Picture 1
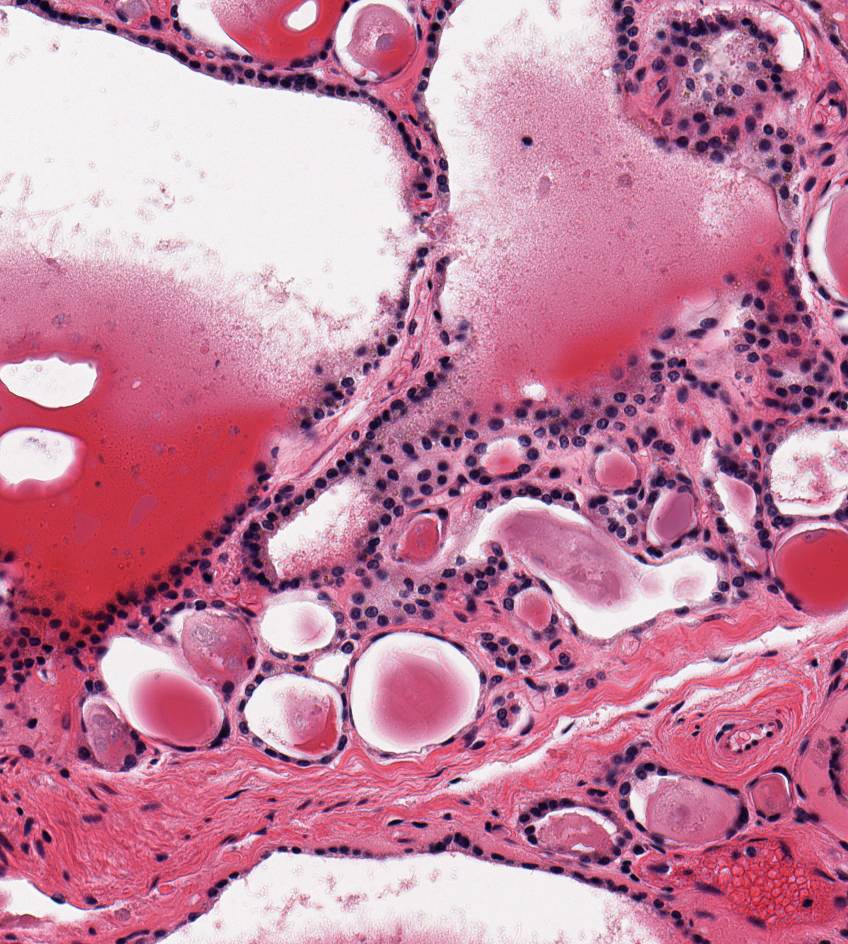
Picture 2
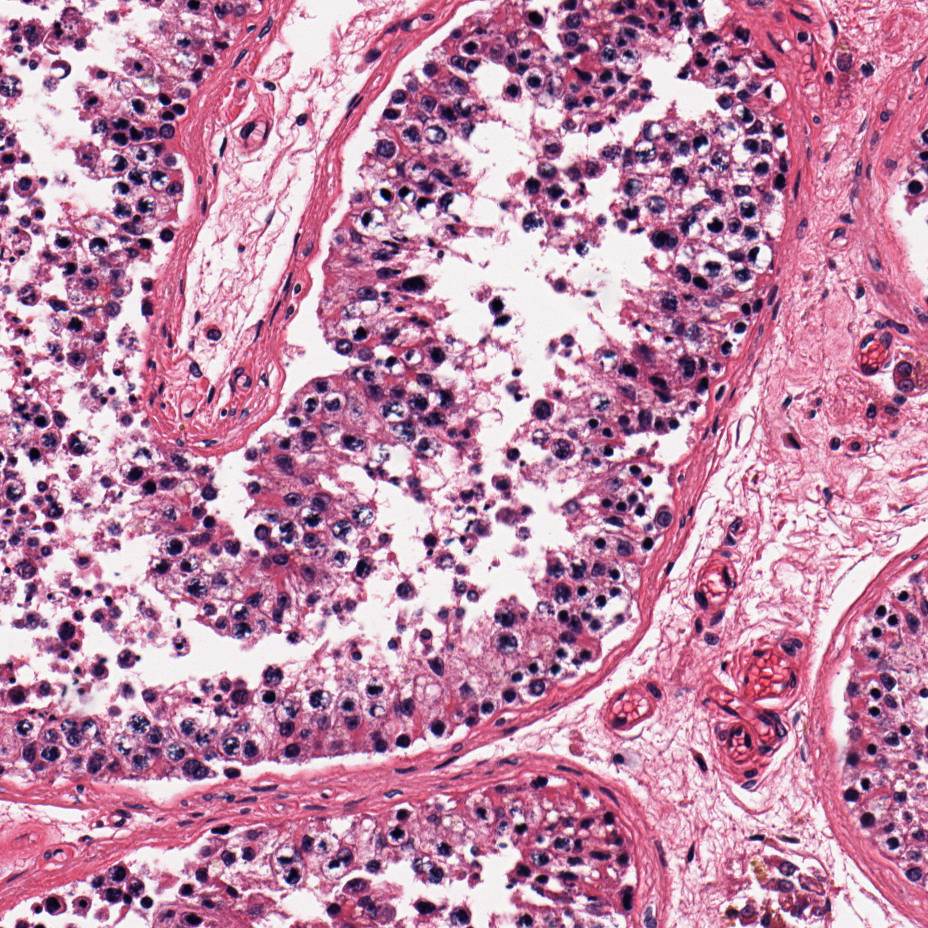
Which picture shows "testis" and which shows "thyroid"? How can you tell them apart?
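Picture 1: thyroid. Picture 2: testis. The thyroid is made of follicles lined by a single layer of flattened to low cuboidal cells with small round dark nuclei; large dilated follicles fill the upper and left parts, and smaller ones cluster in the lower middle. Many of the small follicles in the lower half hold rounded pink colloid shrunk from the lining, leaving a clear rim. The testis instead shows tubules lined by a stratified epithelium several cells thick, of rounded cells with dark round nuclei, each tubule bounded by a thin band of pink lamellar tissue containing flattened, elongated nuclei. Their centres hold irregular white spaces with loose detached cells and wispy pale pink material. Between the tubules on the right lies loose, pale pink, wavy fibrous stroma with scattered spindle-shaped nuclei.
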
